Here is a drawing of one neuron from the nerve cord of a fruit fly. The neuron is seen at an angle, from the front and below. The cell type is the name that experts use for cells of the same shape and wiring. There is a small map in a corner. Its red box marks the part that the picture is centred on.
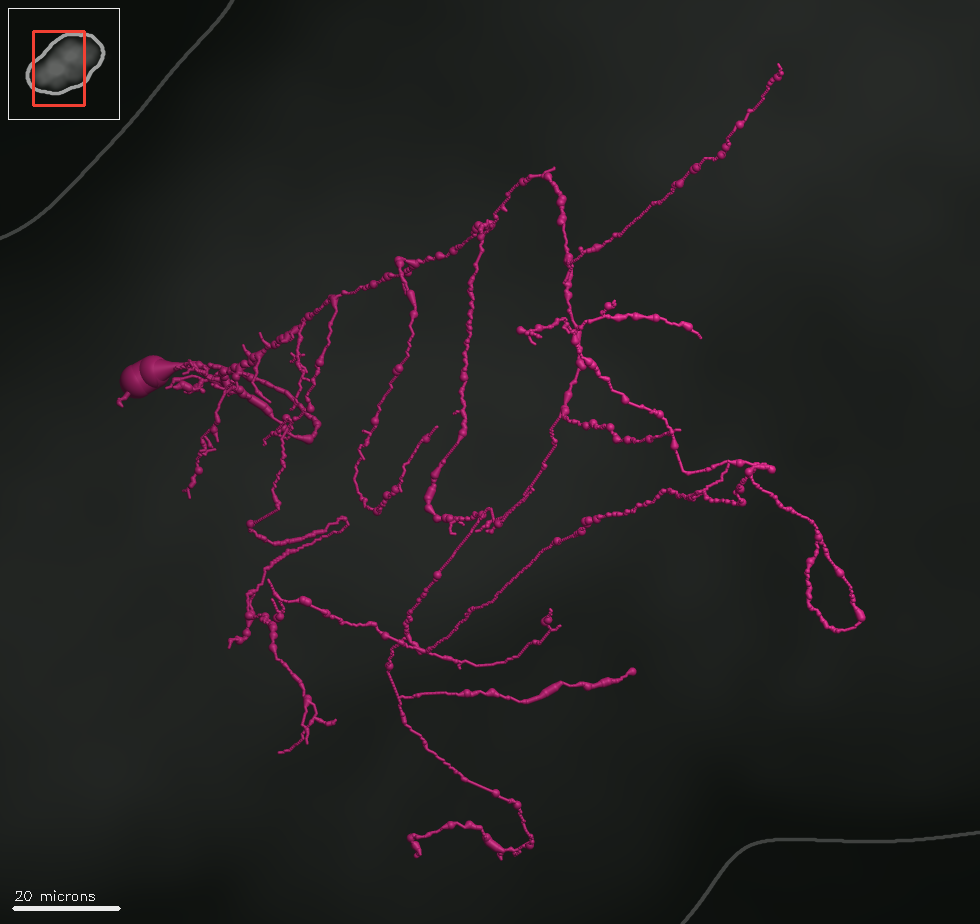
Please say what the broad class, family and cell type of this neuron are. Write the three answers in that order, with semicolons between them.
nerve-cord intrinsic neuron; hemilineage 09A; IN09A005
